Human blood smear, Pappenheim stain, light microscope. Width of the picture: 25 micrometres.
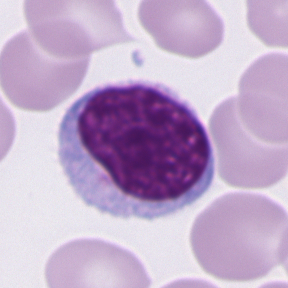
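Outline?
Round, with a finely frayed edge.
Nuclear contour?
Shallow notch, lower-left side.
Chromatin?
Coarsely clumped, paler gaps between clumps; no nucleoli visible.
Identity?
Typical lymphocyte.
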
